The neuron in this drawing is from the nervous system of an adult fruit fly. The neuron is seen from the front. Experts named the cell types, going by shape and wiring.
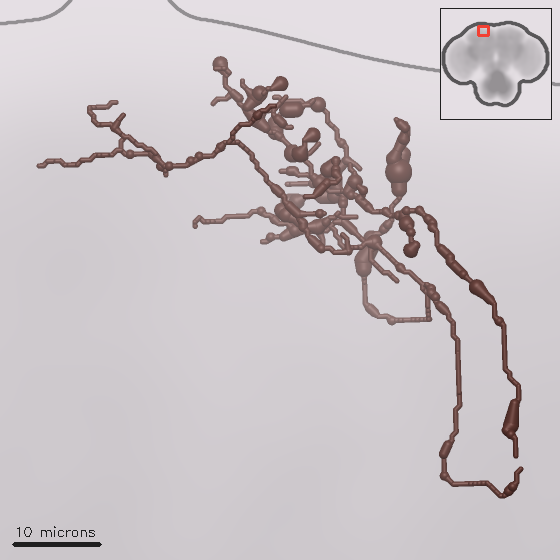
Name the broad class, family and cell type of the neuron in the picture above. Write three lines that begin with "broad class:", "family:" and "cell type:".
broad class: central-brain intrinsic neuron
family: hemilineage SLPpm2
cell type: CB1617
